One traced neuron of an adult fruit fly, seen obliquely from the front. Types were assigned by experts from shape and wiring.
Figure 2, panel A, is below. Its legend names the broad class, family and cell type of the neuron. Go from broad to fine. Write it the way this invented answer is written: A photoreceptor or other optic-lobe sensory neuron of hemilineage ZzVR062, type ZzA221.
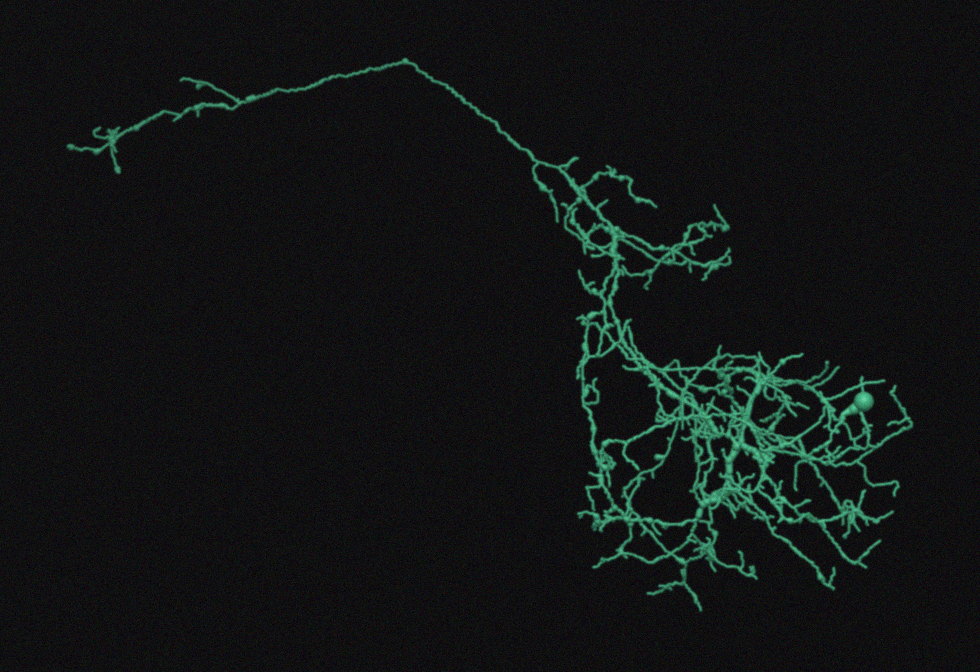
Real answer: A central-brain intrinsic neuron of hemilineage VLPl2_medial, type AVLP177_a.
